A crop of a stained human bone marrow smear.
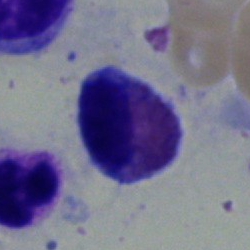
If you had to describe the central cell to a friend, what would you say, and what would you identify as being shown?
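Lying apart and touching no other cell, this one has a smooth oval outline free of notches. Slight blurring of the image softens fine nuclear detail. It is an eosinophil.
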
